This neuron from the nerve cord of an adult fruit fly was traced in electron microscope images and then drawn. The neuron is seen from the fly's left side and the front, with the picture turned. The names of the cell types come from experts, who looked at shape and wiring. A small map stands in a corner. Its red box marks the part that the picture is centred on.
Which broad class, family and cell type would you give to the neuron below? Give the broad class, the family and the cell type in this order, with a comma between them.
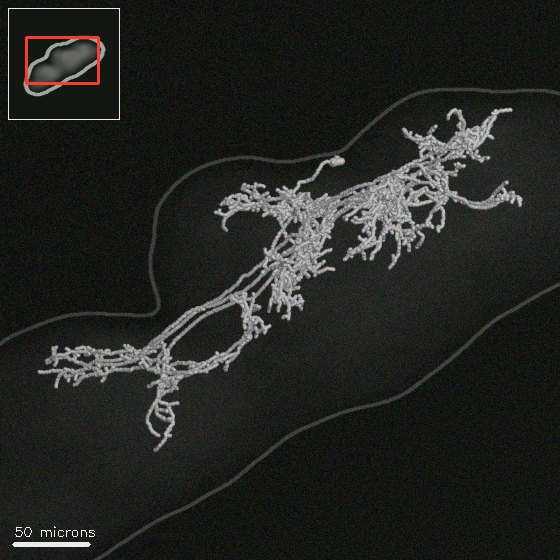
nerve-cord intrinsic neuron, hemilineage 05B, IN05B022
